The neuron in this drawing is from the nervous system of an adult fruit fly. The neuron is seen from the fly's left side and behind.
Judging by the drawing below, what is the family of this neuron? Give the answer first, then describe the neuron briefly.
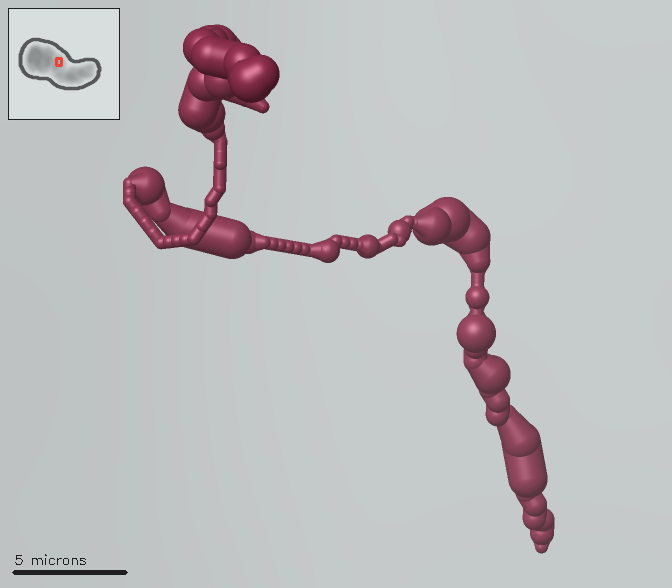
Its family is called class visual. This is a photoreceptor or other optic-lobe sensory neuron. No cell body is drawn. From top to bottom in the picture it spans about 25 microns. There are a dozen or fewer branch ends.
